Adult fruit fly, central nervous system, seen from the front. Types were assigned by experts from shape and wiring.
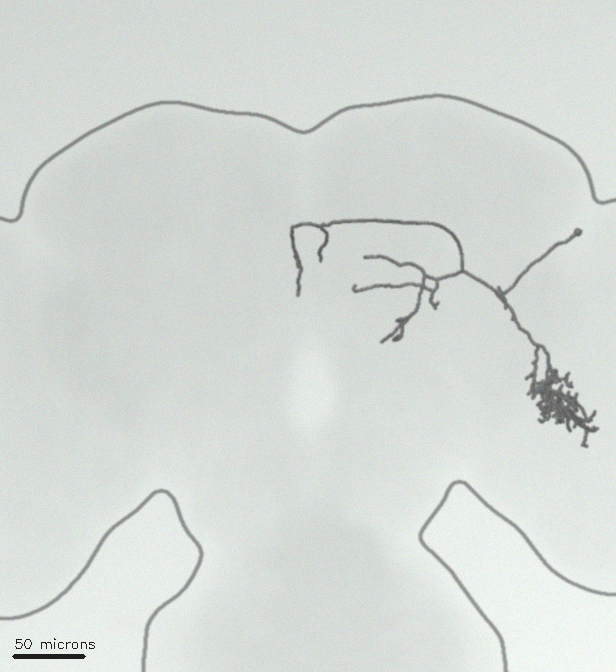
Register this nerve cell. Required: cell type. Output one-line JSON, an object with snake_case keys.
{"cell_type": "LC36"}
